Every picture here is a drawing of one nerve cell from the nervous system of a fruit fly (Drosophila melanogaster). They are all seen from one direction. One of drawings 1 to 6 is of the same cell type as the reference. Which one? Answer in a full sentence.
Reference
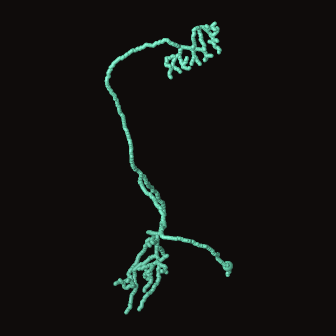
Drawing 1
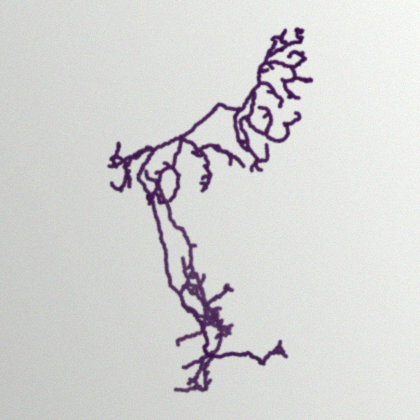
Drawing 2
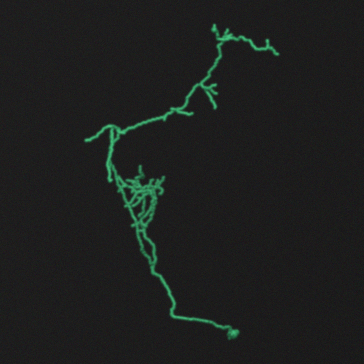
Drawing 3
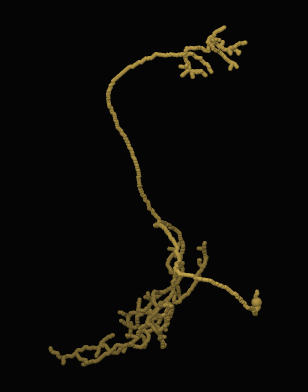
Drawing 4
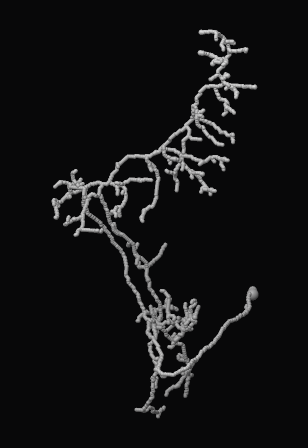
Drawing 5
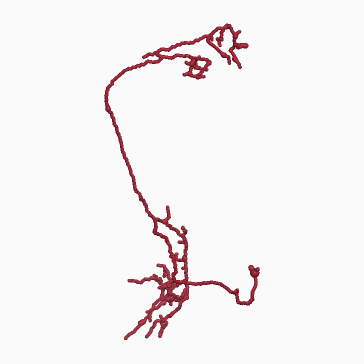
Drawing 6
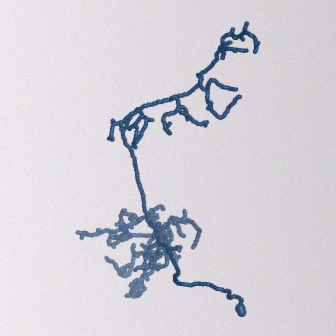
Drawing 5 shows a nerve cell of the same cell type.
